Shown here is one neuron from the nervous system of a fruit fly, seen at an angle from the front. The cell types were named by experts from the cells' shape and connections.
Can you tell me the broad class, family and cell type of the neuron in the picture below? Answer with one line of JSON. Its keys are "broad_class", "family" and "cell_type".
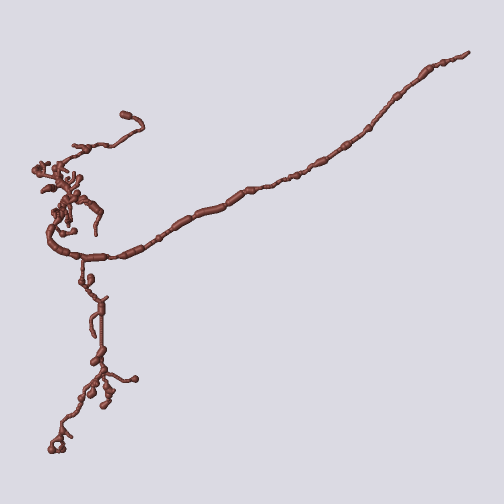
{"broad_class": "sensory neuron entering the nerve cord", "family": "class mechanosensory tactile", "cell_type": "SNta03"}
